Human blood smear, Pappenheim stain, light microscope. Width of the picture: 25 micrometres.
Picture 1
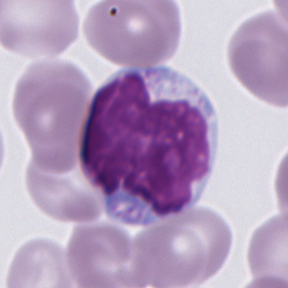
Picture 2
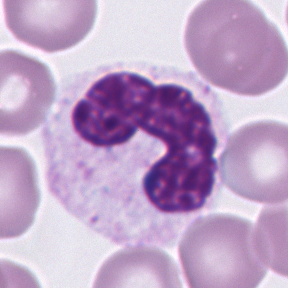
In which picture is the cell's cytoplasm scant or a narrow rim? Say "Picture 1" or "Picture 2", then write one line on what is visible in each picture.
Picture 1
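In picture 1: The cytoplasm is a narrow rim that is widest at the upper right and at the bottom.
In picture 2: The cytoplasm is plentiful and pale pinkish-lilac.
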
